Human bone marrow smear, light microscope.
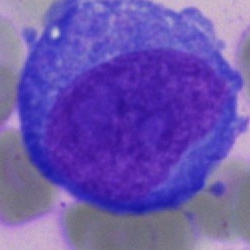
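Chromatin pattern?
Finely granular, evenly spread, no coarse dark clumps.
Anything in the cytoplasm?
One small bright white dot near the top left edge.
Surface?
Roughly round but bumpy along top and right; small rounded blebs bulge on the upper right.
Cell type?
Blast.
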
